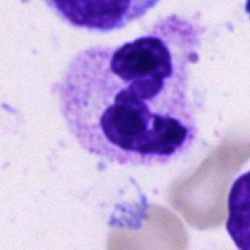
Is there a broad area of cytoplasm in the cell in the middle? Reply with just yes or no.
Yes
